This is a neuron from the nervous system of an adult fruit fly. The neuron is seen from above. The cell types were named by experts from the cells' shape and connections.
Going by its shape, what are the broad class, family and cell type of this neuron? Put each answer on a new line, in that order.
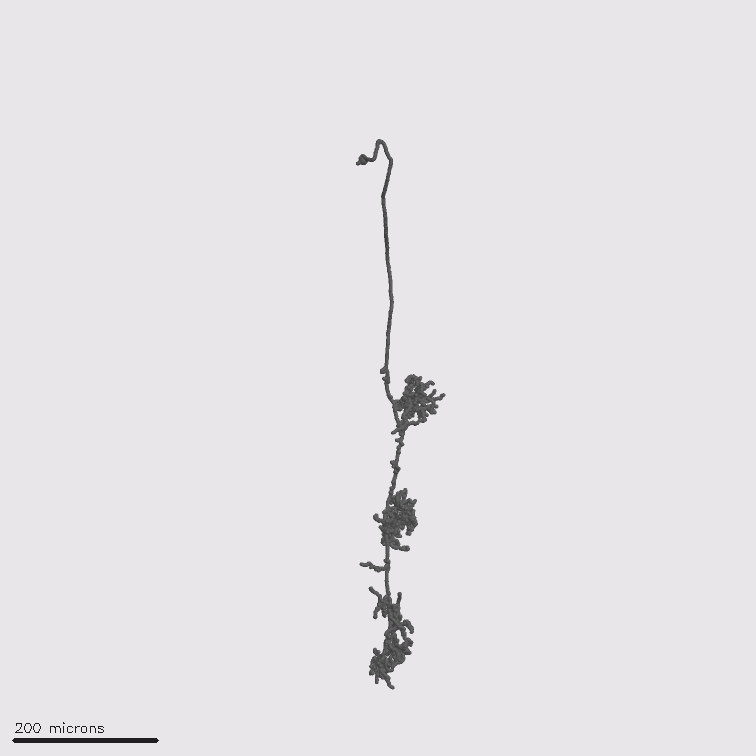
descending neuron
DNge
DNge074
